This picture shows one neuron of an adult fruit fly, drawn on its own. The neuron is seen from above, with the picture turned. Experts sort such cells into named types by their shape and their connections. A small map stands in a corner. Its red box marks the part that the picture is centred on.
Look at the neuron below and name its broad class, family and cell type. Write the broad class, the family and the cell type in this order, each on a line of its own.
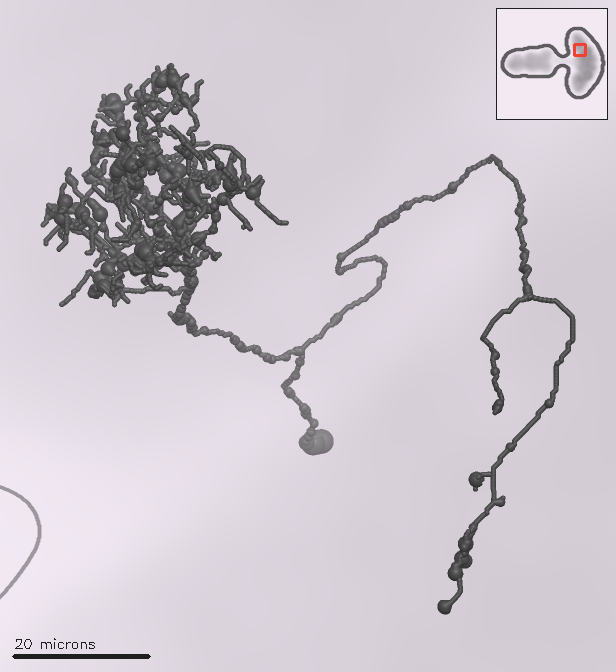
visual projection neuron
LC
LC20b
